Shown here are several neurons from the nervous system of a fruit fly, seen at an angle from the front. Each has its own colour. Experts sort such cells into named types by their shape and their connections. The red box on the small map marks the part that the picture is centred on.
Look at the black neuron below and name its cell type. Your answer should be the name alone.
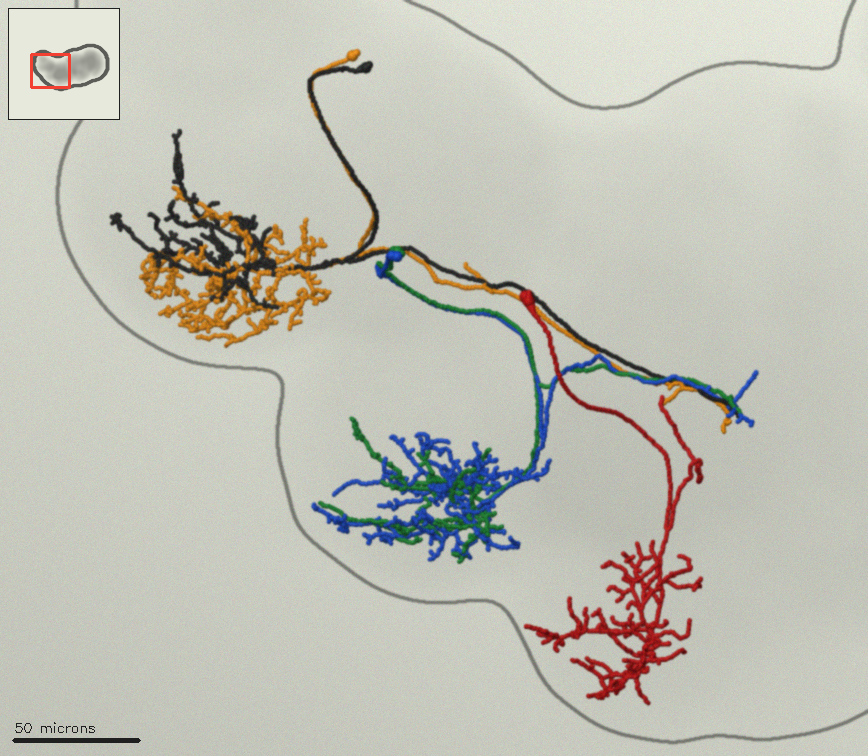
IN23B085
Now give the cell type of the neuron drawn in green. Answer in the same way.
IN23B087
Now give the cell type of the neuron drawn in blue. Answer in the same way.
IN23B063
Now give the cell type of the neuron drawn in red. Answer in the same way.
IN23B043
